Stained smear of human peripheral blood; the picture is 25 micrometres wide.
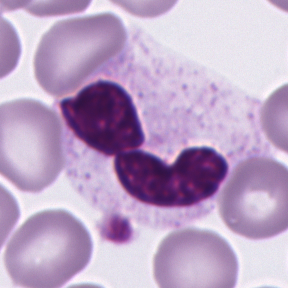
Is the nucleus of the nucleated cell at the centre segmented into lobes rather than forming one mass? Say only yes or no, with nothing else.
Yes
